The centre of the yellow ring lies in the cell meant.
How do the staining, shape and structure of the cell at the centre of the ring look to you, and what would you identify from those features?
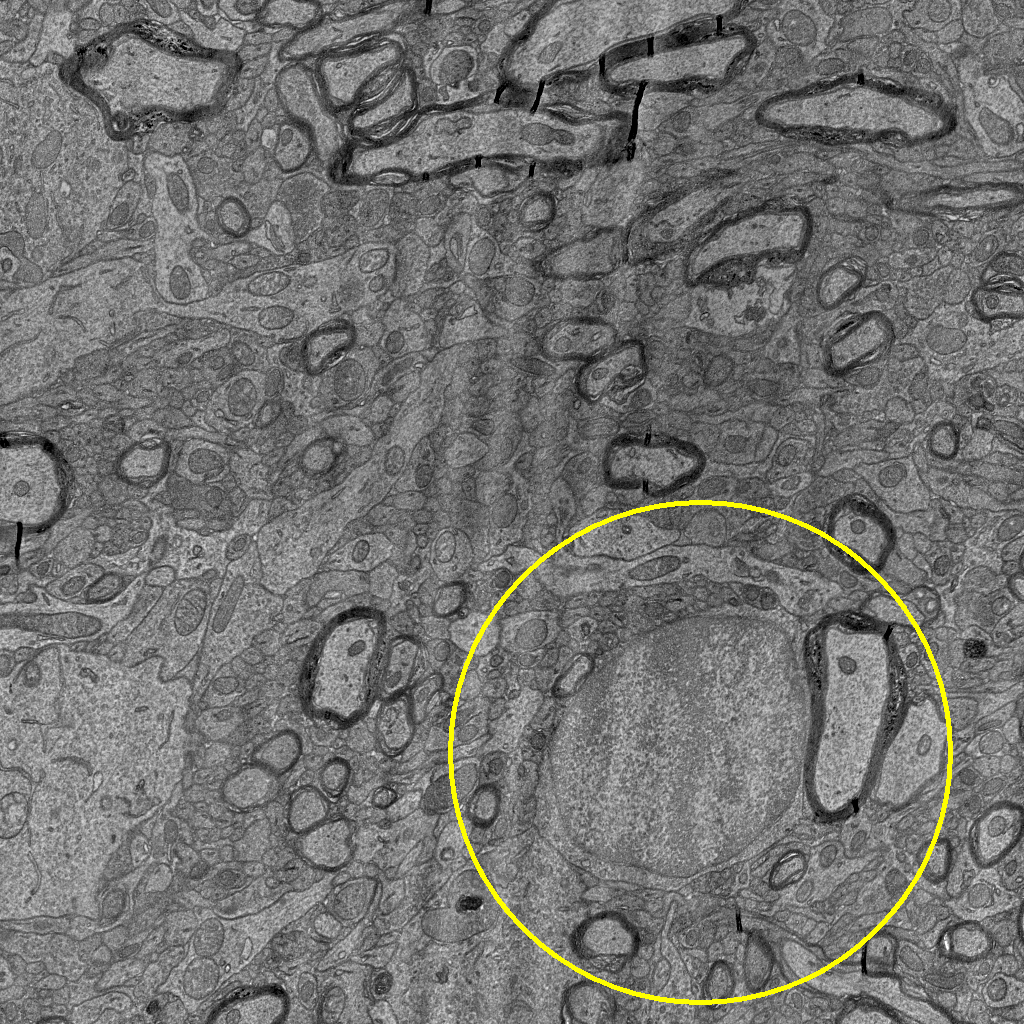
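A large, rounded oval nucleus appears whole, lying wholly inside the ring. Its nuclear envelope runs smoothly, without deep infoldings. The chromatin is finely granular and mottled, in paler and darker patches, lacking large dense clumps; no distinct nucleolus stands out. It is an oligodendrocyte.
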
